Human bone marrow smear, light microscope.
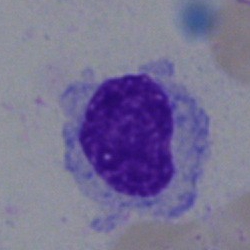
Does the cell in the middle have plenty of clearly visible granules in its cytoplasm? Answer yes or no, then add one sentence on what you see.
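No. No distinct granules are seen in the cytoplasm.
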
